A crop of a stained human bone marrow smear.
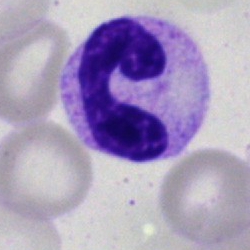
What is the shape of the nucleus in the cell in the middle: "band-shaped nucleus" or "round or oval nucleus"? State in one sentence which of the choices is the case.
Within this cell, the nucleus runs as one curved band without separate lobes.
